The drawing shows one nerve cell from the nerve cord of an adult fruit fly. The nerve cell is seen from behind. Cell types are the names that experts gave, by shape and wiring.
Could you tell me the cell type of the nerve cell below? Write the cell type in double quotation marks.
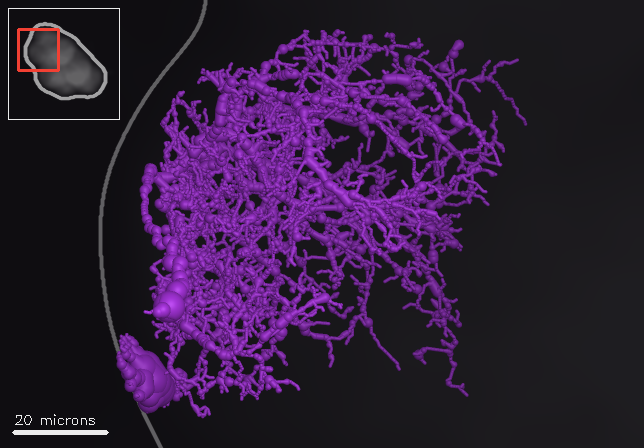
"Sternal anterior rotator MN"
